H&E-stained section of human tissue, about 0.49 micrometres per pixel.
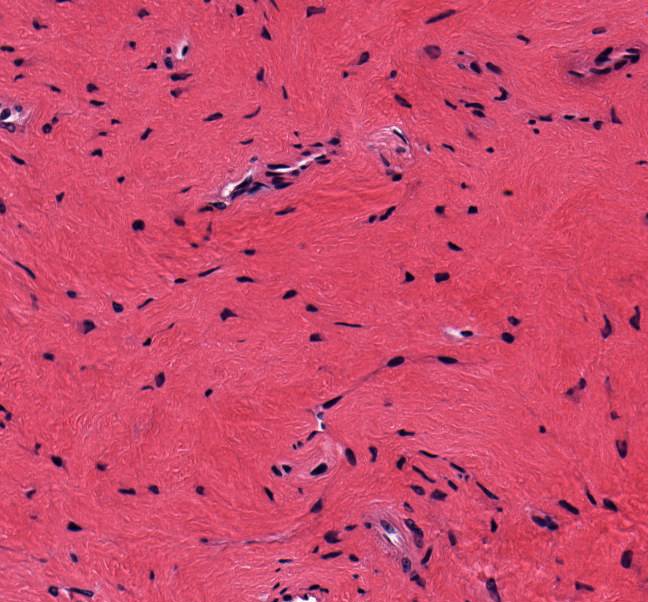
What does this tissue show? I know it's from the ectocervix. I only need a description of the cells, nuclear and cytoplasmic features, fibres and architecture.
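Look across the whole field and you'll find it evenly filled by dense, pink, finely fibrillary tissue, with no epithelium anywhere. Follow the fibres: they run in short, interlacing, swirling bundles rather than in one parallel direction. Now the nuclei: small, dark, mostly spindle-shaped to oval, and sparse, widely spaced, with abundant pink matrix between them.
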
